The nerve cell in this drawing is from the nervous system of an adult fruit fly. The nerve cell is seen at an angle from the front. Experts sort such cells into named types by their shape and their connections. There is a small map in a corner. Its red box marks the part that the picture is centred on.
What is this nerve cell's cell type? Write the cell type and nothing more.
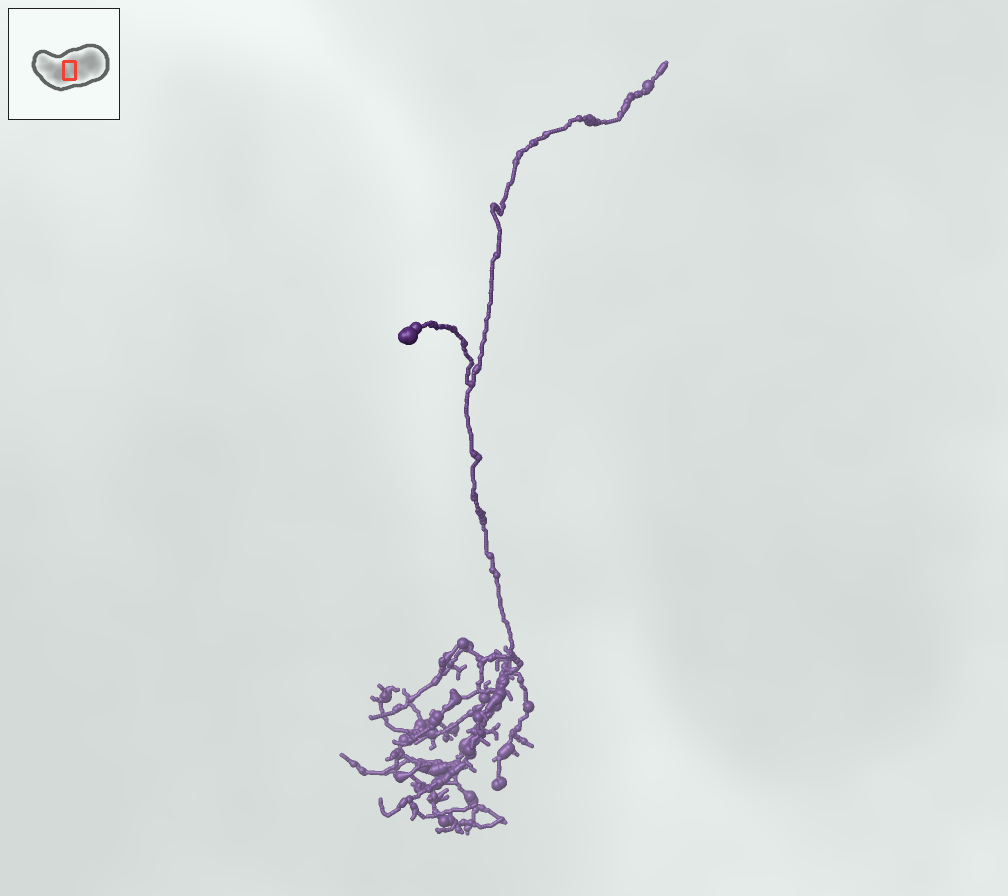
LC20a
